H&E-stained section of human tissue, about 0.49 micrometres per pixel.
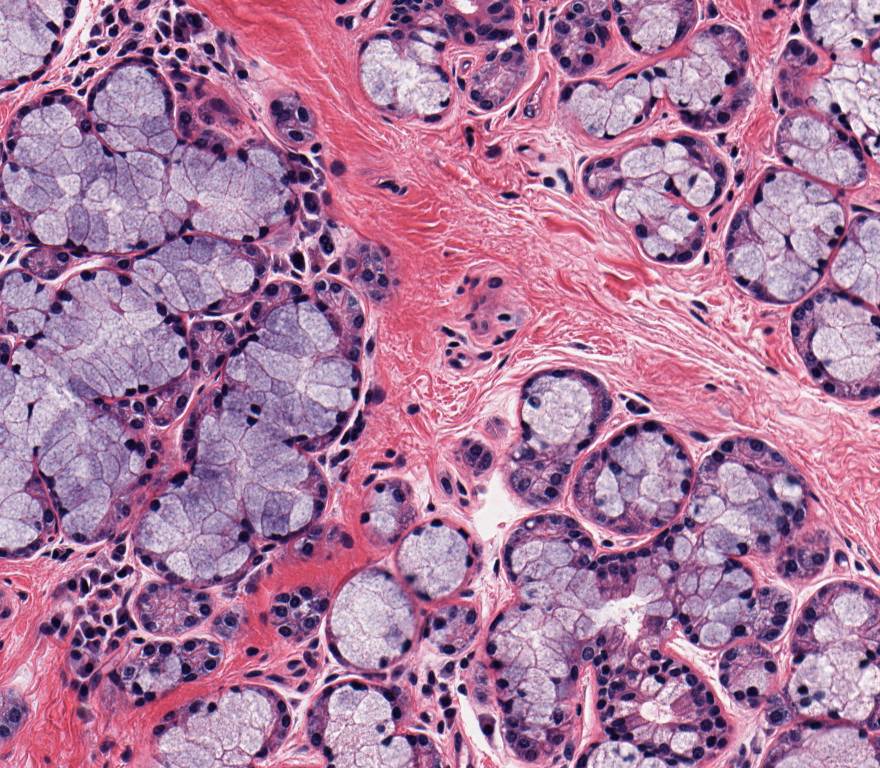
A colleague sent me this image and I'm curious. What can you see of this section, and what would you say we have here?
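Most acini are filled with cells whose pale bluish-grey, finely foamy cytoplasm is typical of mucous cells. Their small, dark nuclei are flattened against the outer edge of each acinus. Lumina are narrow and inconspicuous, largely filled by cytoplasm. The diagonal fibrous band consists of wavy pink collagen bundles with only sparse spindle-shaped nuclei. Minor salivary gland.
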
